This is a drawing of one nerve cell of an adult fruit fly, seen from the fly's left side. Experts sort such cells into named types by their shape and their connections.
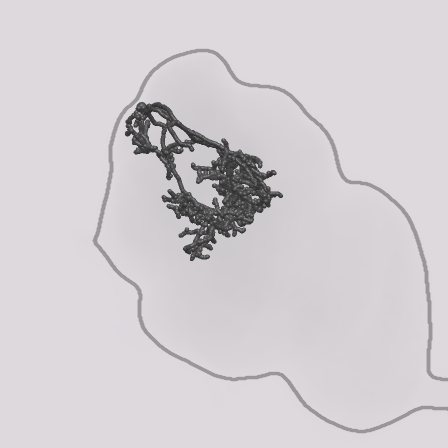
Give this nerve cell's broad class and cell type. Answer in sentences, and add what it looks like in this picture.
This is a central-brain intrinsic neuron. Its cell type is PLP245. In this view it is about as wide as it is tall.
